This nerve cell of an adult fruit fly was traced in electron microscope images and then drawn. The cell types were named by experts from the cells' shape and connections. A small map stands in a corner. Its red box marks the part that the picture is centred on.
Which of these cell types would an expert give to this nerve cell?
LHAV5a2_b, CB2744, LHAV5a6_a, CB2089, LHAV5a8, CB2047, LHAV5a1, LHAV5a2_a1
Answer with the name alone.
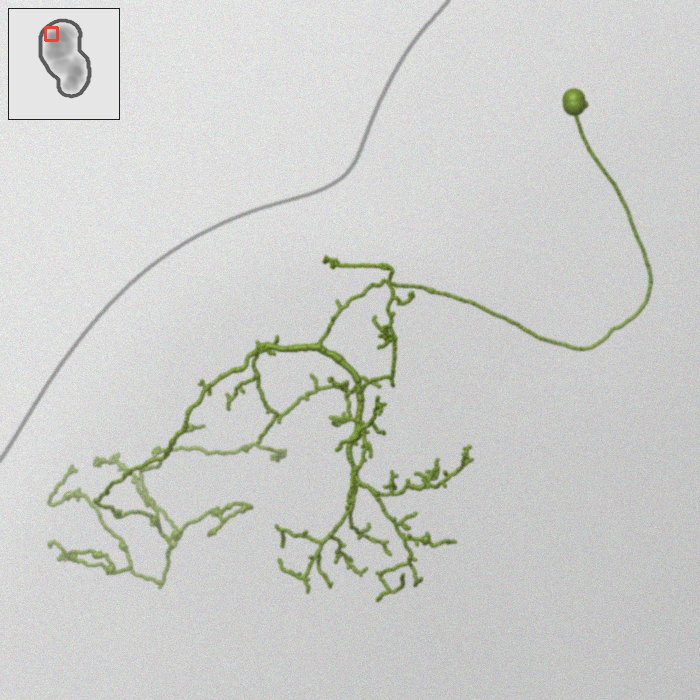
CB2089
